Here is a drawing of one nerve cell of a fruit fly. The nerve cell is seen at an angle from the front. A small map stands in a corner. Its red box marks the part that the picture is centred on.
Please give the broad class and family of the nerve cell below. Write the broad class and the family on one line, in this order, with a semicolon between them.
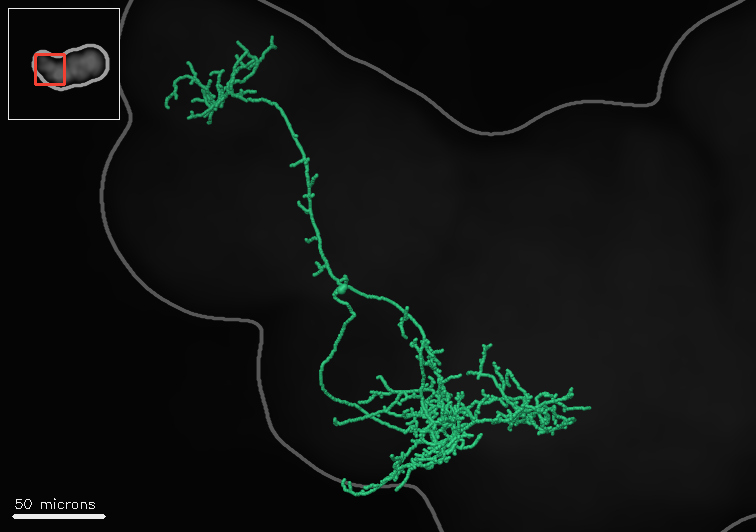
nerve-cord intrinsic neuron; hemilineage 01B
